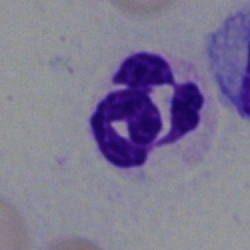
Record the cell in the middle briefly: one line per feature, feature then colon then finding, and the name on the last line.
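Lobes: several, separate, joined by thin strands
Loop: left part of nucleus curves around a small pale gap
Chromatin: dark purple, densely clumped
Outline: roughly round, smooth
Cell type: segmented neutrophil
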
